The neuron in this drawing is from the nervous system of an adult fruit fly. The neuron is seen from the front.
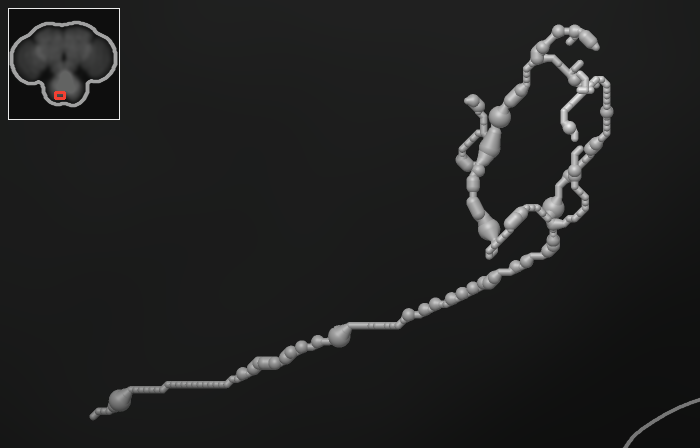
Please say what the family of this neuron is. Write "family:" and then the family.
family: class mechanosensory tactile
